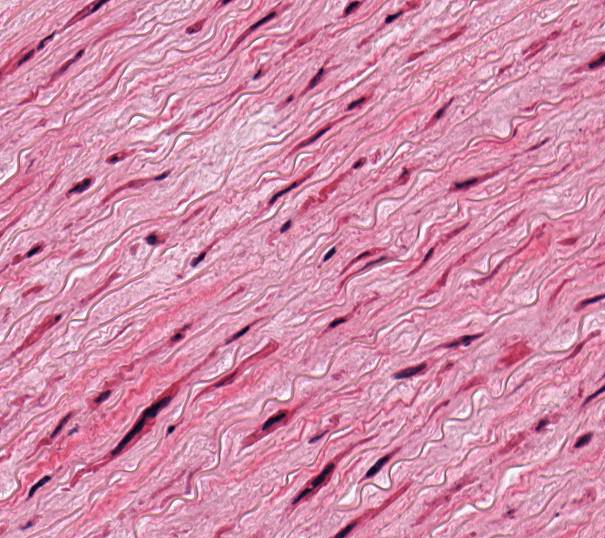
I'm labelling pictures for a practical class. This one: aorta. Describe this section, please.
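Parallel fibres fill the whole field, running diagonally from lower left to upper right. Looking closer, the pink fibres are wavy, not straight. The nuclei are dark, slender and elongated, and they lie along the same line as the fibres. They're sparse, too, and evenly scattered, without any clusters.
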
